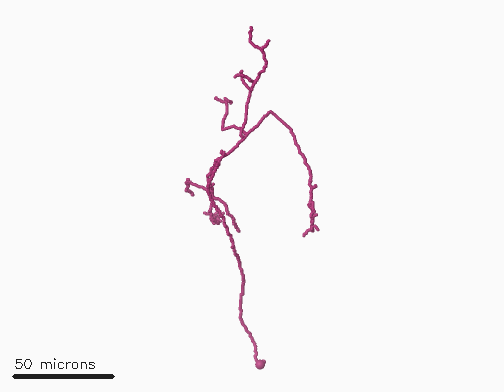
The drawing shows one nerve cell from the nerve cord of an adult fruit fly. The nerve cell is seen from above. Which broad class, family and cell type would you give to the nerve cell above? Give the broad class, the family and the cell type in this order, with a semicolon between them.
nerve-cord intrinsic neuron; hemilineage 21A; IN21A051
